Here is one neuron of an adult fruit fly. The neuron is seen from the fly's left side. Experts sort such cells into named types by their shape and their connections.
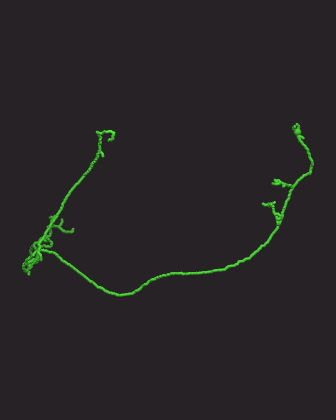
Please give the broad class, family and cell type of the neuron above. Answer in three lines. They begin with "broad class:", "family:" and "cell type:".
broad class: central-brain intrinsic neuron
family: class Kenyon Cell
cell type: KCa'b'-ap1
